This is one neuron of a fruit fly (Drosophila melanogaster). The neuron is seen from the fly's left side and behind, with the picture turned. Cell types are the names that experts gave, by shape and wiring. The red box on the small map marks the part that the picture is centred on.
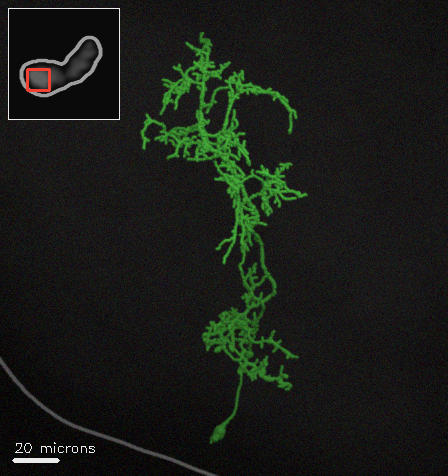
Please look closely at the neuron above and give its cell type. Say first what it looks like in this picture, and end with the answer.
The cell body can be seen at the bottom of the picture. By the scale bar it is about 190 microns tall in this view. Dozens of branch ends can be seen. Its broad class is central-brain intrinsic neuron. It is of cell type SAD043.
